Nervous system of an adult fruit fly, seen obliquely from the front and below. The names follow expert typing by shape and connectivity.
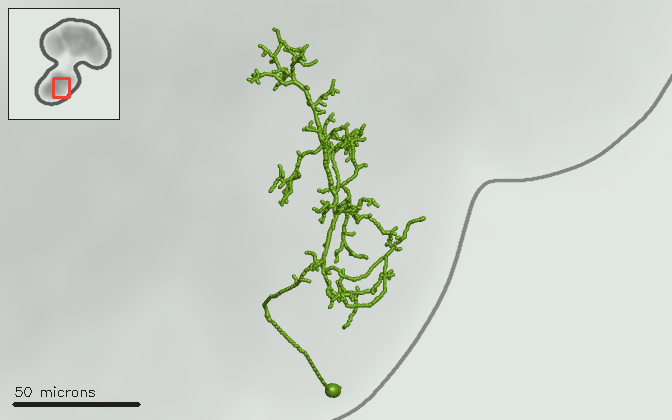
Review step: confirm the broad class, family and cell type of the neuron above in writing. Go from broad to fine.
nerve-cord intrinsic neuron; hemilineage 20A.22A; IN20A.22A036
